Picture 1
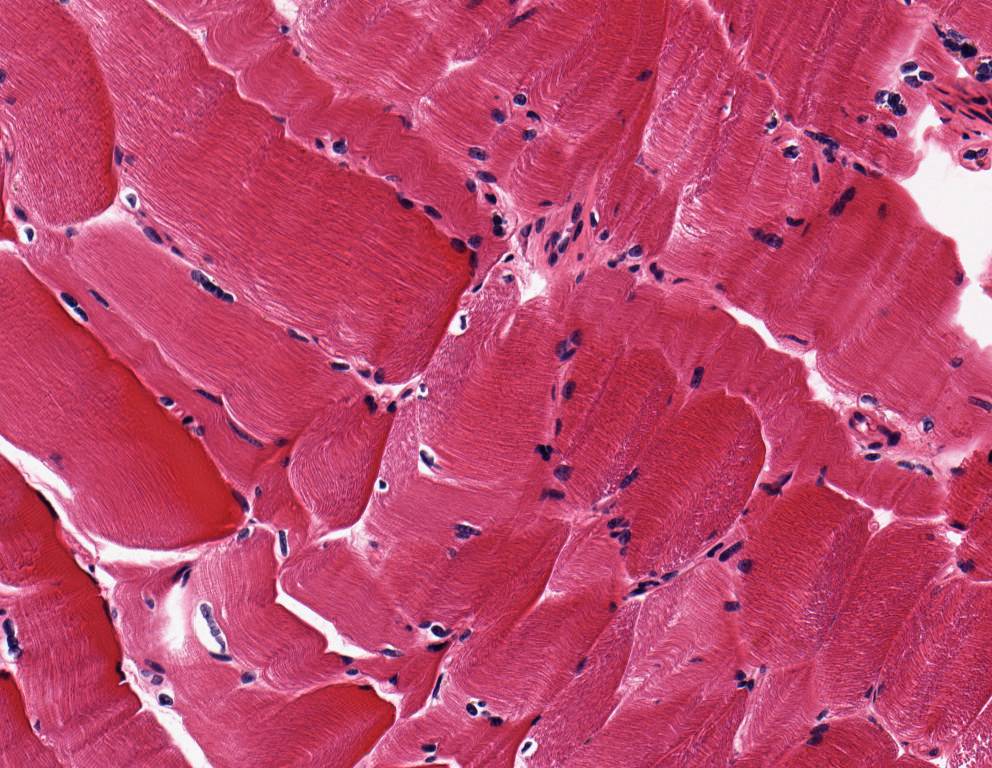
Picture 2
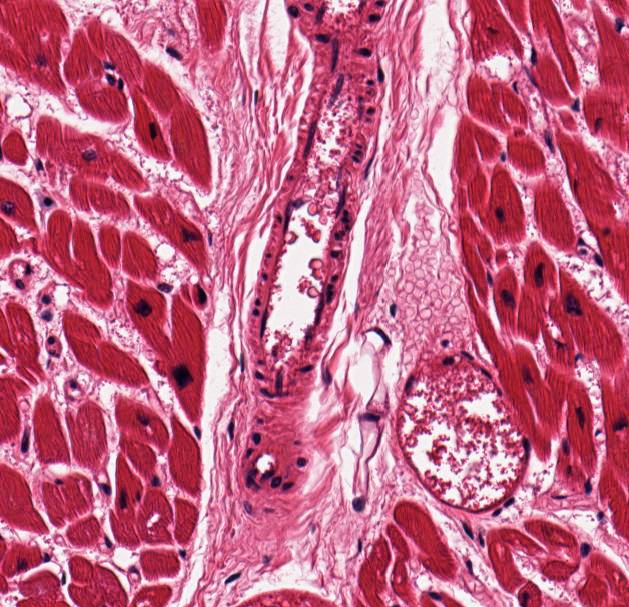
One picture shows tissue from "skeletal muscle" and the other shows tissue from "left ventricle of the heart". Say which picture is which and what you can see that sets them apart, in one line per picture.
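The field in picture 1 comes from the skeletal muscle. The dark, elongated nuclei lie at the edges of the fibres rather than in their centres.
The field in picture 2 comes from the left ventricle of the heart. The muscle fibres have deeply eosinophilic cytoplasm and single, centrally placed nuclei.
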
